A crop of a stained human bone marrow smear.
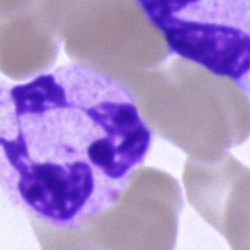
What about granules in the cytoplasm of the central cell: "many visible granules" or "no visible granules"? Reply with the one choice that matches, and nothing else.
Many visible granules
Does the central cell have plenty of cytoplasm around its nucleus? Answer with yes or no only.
Yes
